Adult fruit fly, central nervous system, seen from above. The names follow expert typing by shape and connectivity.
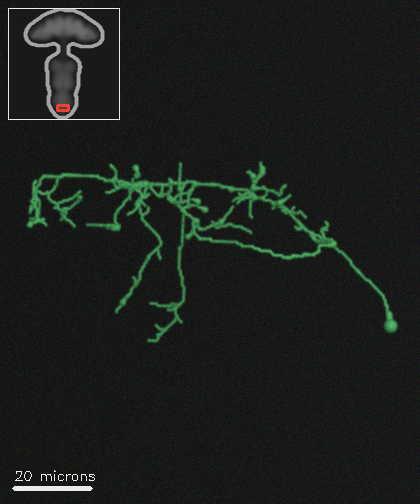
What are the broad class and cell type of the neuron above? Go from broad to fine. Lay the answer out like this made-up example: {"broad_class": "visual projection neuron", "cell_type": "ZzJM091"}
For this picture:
{"broad_class": "nerve-cord intrinsic neuron", "cell_type": "INXXX429"}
